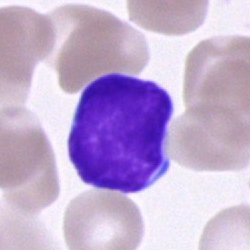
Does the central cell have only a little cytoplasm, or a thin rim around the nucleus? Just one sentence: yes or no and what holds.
Yes, the nucleus occupies most of the cell, leaving scant cytoplasm.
